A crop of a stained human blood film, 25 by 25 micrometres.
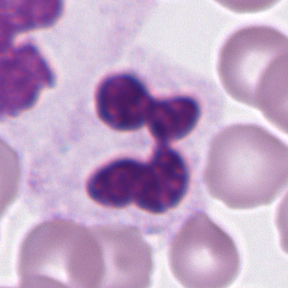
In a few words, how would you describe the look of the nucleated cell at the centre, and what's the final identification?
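See how the nucleus breaks into several lobes held together by thin strands, with dark purple, coarsely clumped chromatin. The cytoplasm's very pale pinkish-lilac and carries fine, faint lilac granules. So that's a segmented neutrophil.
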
